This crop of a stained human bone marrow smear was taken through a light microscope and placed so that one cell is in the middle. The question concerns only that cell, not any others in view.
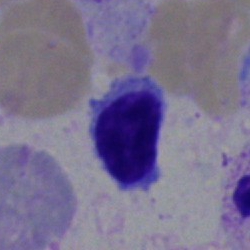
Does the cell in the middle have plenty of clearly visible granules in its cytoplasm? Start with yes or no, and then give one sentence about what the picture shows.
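No. The cytoplasm shows no granules.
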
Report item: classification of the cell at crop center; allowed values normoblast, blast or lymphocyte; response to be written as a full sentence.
By type, the central cell of the crop is a lymphocyte.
